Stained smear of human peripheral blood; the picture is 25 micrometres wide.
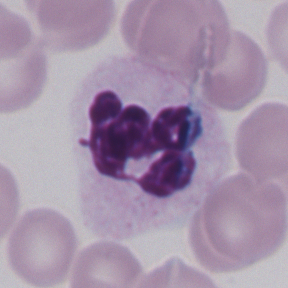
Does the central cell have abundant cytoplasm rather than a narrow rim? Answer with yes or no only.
Yes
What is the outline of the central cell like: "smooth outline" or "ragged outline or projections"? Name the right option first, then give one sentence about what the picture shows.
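Smooth outline. The cell has a roughly round, smooth outline.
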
